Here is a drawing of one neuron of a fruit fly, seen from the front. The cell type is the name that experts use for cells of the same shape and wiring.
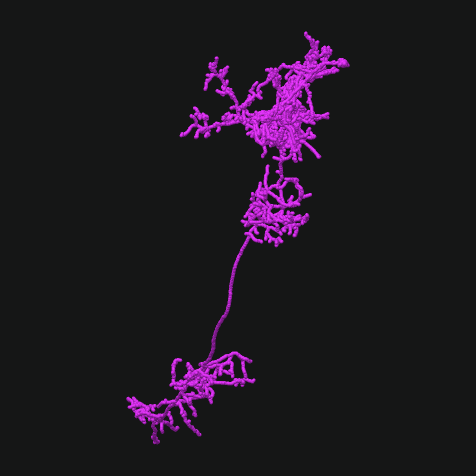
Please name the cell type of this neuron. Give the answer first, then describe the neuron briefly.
Its cell type is aSP22. This is a descending neuron. Dozens of branch ends can be seen. As drawn here it is taller than it is wide.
